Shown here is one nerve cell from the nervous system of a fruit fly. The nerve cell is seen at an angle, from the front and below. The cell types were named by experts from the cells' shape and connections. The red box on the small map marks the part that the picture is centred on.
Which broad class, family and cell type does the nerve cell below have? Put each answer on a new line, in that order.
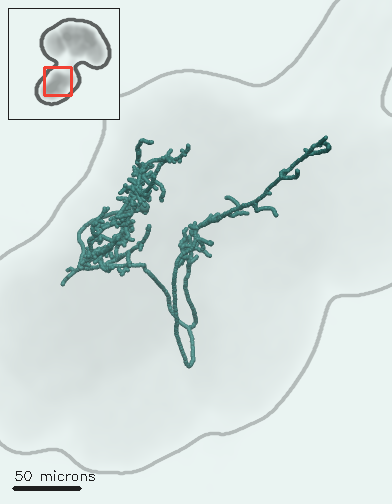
ascending neuron
hemilineage 19B
AN19B046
